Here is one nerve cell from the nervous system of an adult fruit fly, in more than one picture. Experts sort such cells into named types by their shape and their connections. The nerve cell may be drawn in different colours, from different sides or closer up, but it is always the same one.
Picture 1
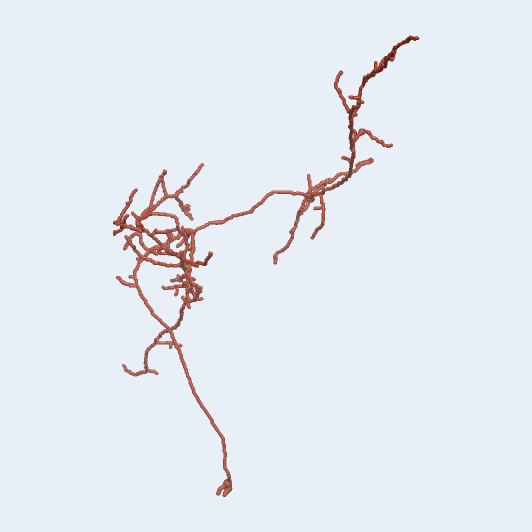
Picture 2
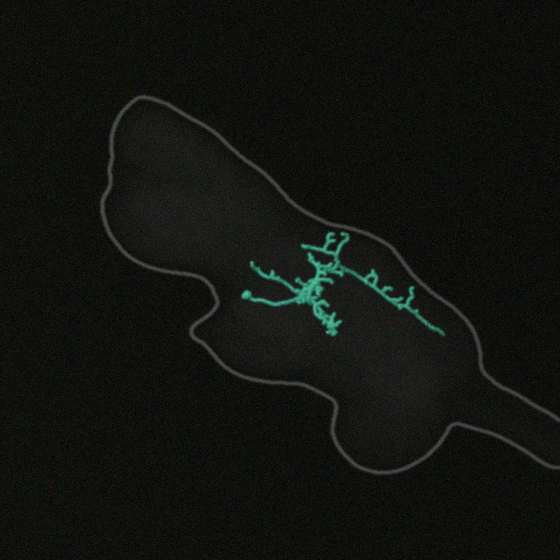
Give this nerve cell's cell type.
IN06A086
